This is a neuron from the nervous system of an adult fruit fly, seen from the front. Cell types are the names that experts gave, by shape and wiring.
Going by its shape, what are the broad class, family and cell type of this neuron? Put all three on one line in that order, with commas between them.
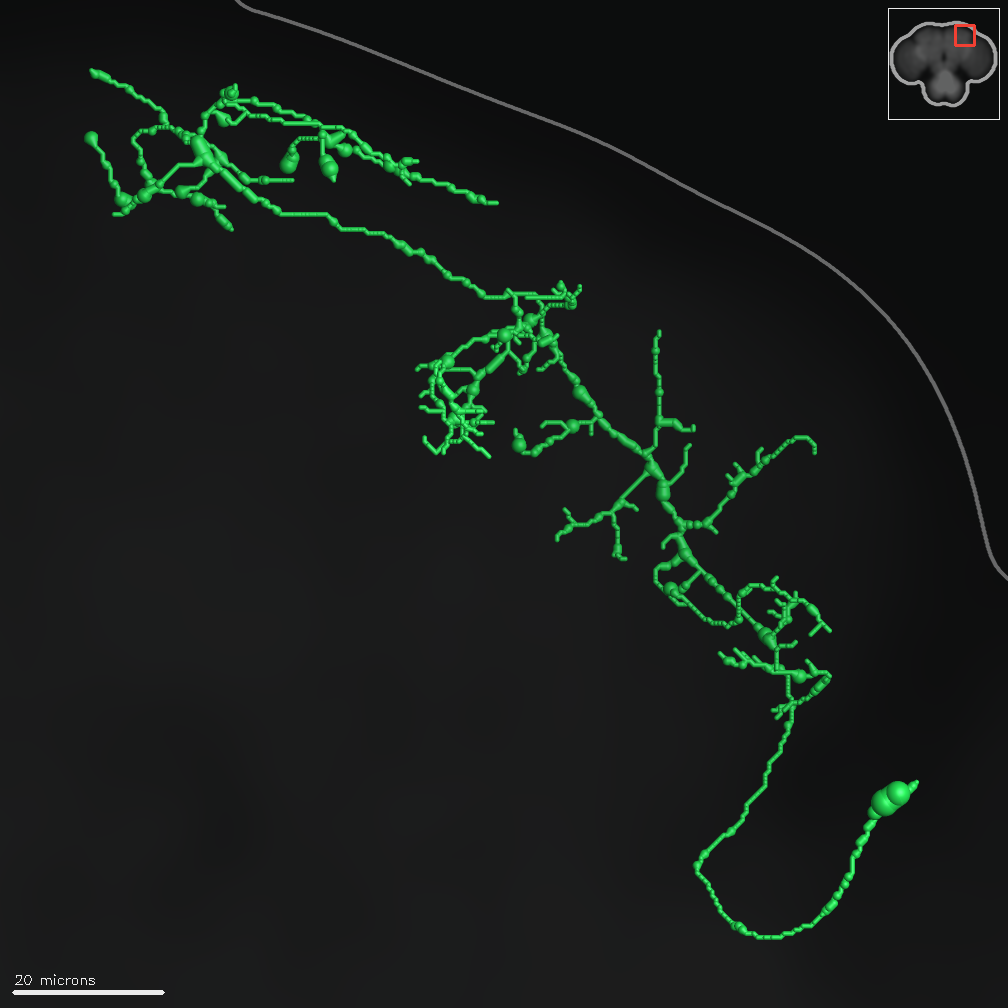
central-brain intrinsic neuron, hemilineage LHa3, CB1333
